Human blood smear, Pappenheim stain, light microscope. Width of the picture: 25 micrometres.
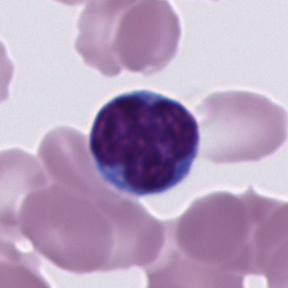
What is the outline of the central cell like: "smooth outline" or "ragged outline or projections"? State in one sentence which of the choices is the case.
No projections, blebs or ragged parts break the cell's outline.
